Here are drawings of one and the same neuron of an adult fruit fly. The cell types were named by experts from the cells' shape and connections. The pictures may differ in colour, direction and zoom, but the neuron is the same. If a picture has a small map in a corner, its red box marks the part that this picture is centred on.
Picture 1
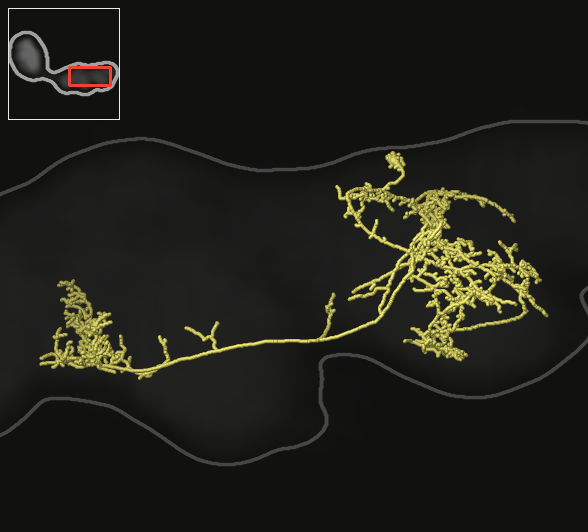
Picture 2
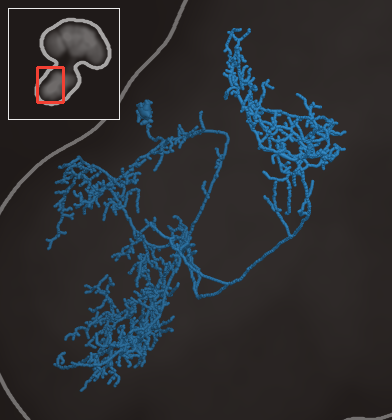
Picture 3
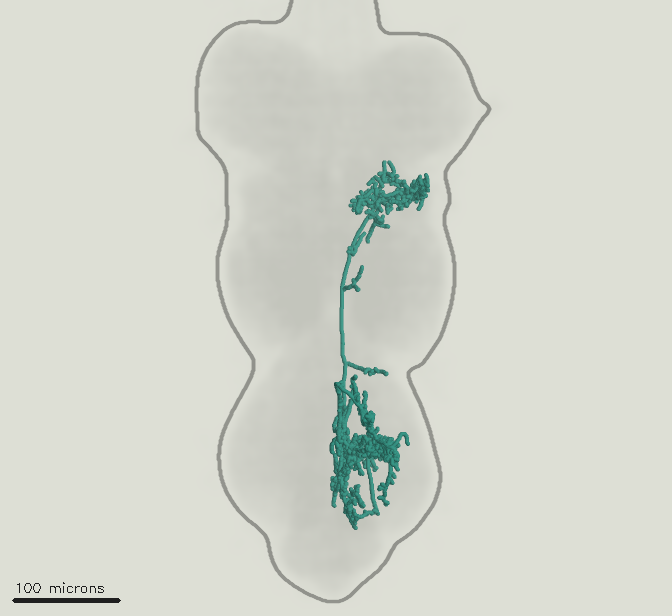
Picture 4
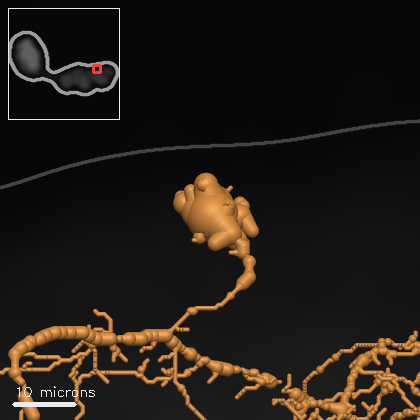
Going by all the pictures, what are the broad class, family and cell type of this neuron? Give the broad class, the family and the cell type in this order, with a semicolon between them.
nerve-cord intrinsic neuron; hemilineage 17B; IN17B006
